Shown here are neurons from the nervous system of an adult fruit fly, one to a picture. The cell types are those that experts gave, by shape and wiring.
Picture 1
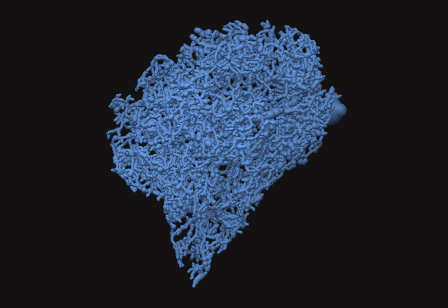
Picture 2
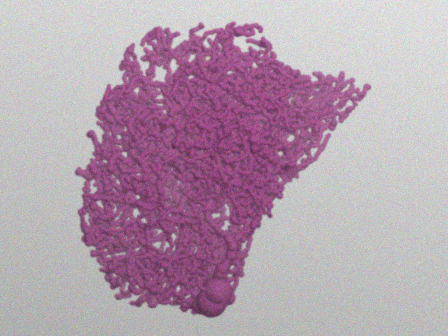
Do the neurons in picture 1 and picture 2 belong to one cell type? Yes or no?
yes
